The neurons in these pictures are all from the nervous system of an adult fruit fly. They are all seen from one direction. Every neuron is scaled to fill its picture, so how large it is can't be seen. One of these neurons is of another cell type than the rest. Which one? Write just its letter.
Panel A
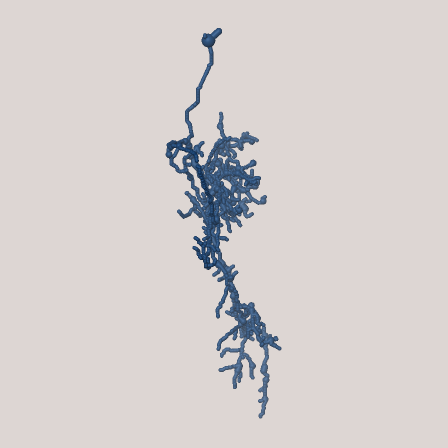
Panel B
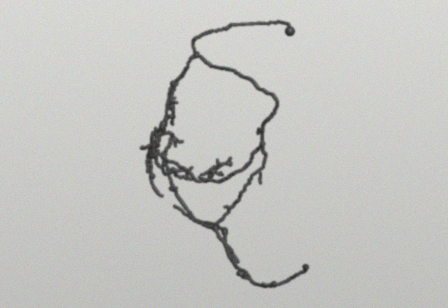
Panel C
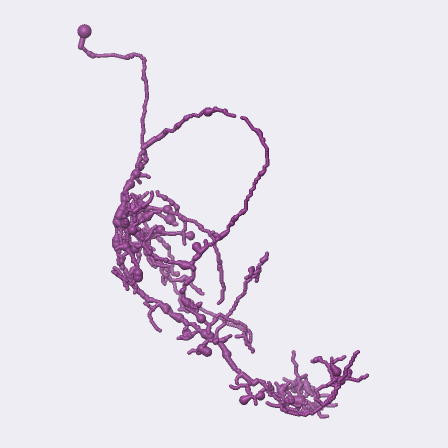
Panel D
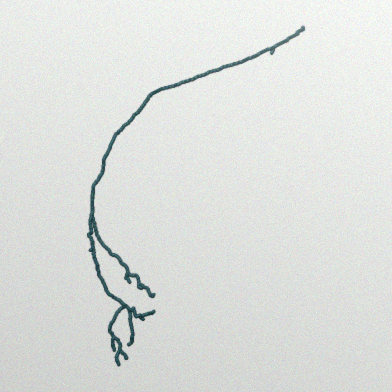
D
